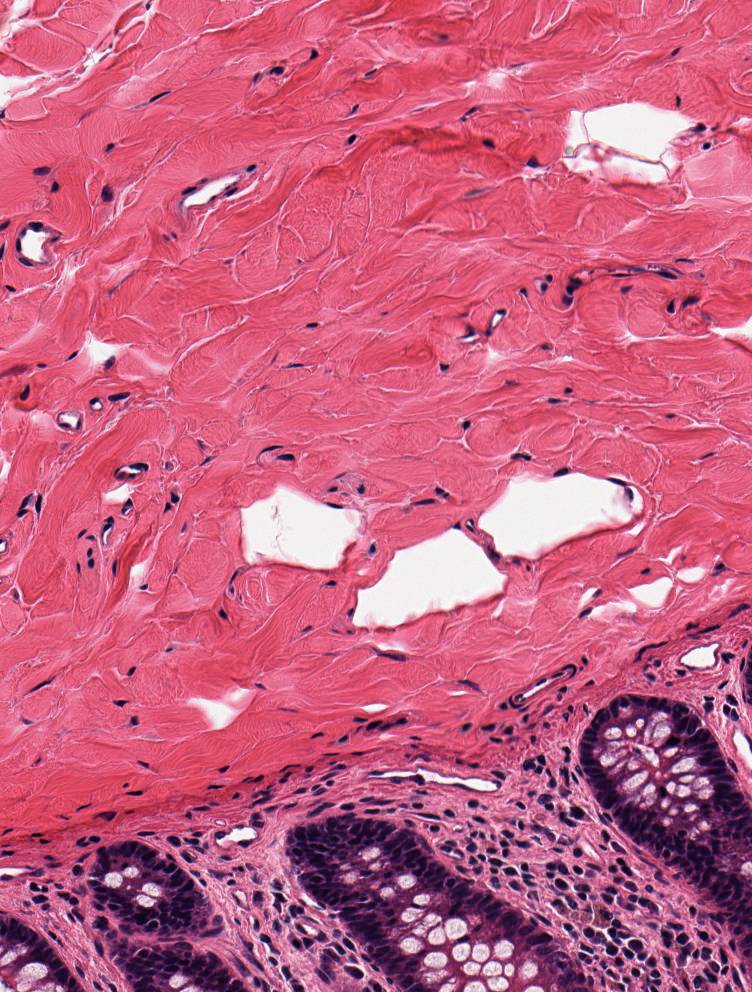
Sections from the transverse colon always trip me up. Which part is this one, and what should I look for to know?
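The part shown is the submucosa, filling the upper three-quarters as dense pink fibrous tissue. First, its bundles are wavy, eosinophilic and run in varied directions.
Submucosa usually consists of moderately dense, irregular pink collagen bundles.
Second, a strip of glandular mucosa runs along the bottom edge, its crypts lined by many goblet cells with pale, clear mucin vacuoles. Third, three large, irregular, angular clear spaces lie near the centre of the fibrous tissue.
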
